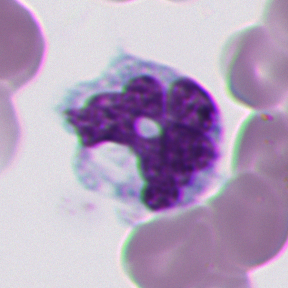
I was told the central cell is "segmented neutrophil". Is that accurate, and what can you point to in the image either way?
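The pale greyish-blue colour of the cytoplasm settles this cell.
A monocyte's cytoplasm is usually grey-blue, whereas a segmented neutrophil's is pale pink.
Segmented neutrophil therefore does not fit; the cell is a monocyte. Only the fine, faint lilac specks in the cytoplasm would sit comfortably with segmented neutrophil.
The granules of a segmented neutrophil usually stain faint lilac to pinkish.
The outer edge of the cell is faint and irregular rather than sharply drawn, and green and magenta colour fringes line the edges of the cells.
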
